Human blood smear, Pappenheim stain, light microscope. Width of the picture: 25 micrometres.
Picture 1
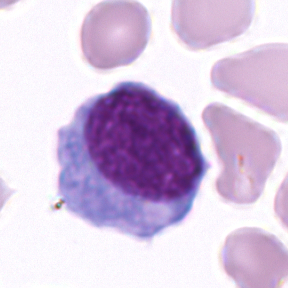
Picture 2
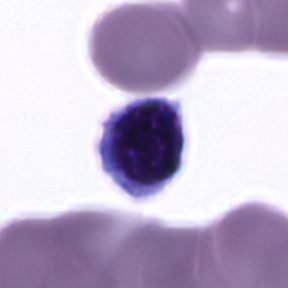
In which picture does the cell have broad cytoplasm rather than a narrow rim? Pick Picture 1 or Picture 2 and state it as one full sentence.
Plentiful cytoplasm is found in the cell of picture 1.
